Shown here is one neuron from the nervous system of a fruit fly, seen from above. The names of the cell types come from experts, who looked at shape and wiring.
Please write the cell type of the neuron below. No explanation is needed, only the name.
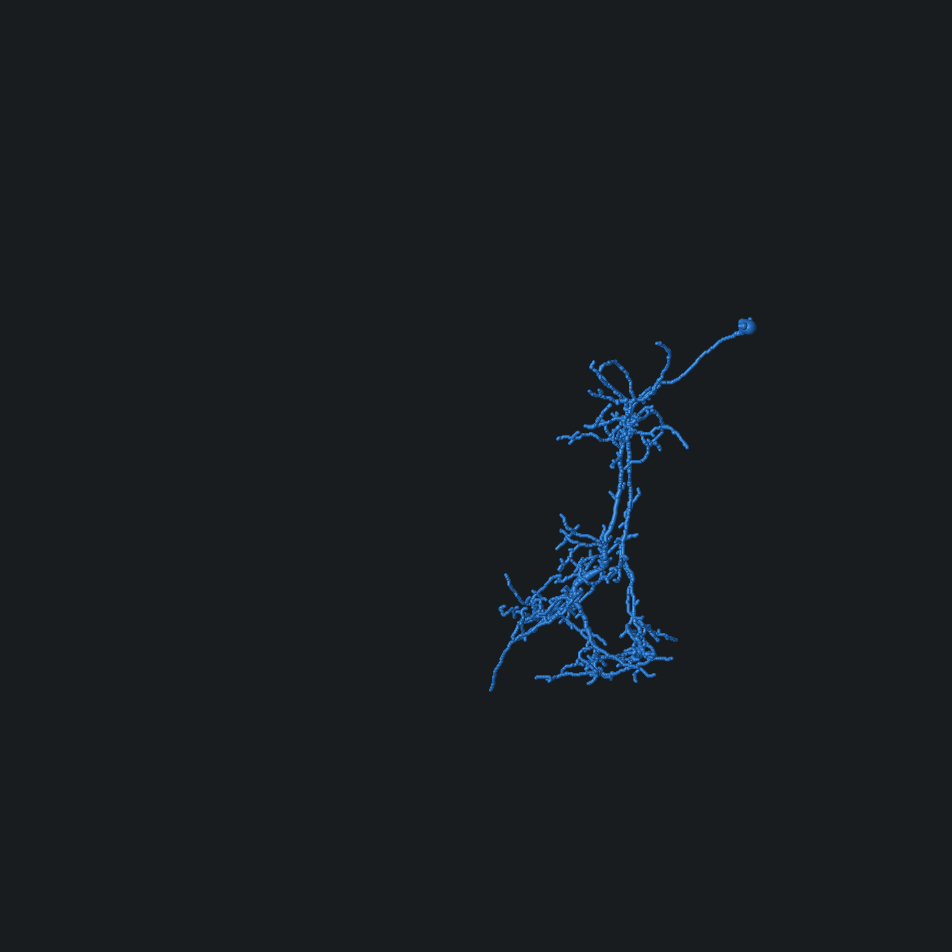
PS060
